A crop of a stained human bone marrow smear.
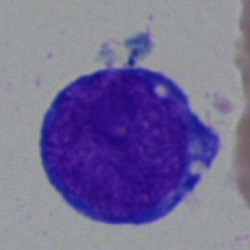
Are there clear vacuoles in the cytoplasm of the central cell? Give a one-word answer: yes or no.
Yes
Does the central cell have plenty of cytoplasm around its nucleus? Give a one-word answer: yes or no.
No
